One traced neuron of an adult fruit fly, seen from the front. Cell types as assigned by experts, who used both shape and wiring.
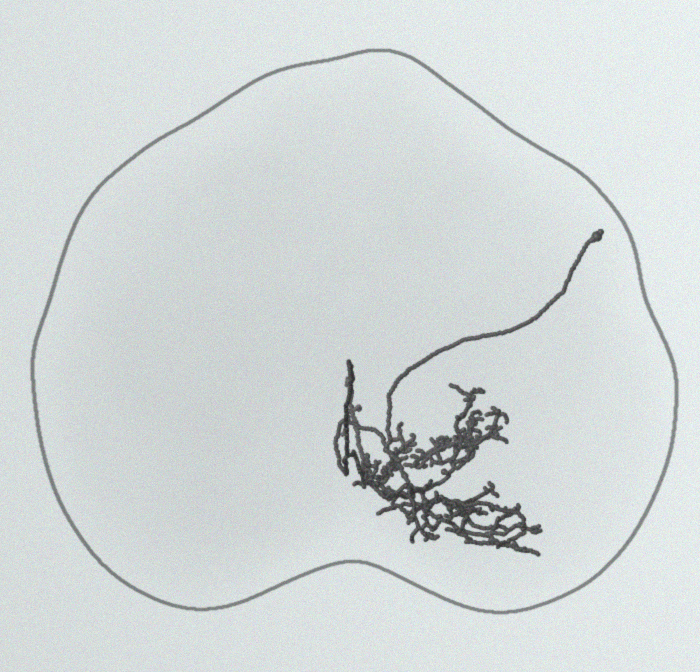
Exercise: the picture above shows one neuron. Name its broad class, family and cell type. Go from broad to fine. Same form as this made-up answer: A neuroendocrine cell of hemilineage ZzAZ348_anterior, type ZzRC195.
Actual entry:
A nerve-cord intrinsic neuron of hemilineage 23B, type IN23B079.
